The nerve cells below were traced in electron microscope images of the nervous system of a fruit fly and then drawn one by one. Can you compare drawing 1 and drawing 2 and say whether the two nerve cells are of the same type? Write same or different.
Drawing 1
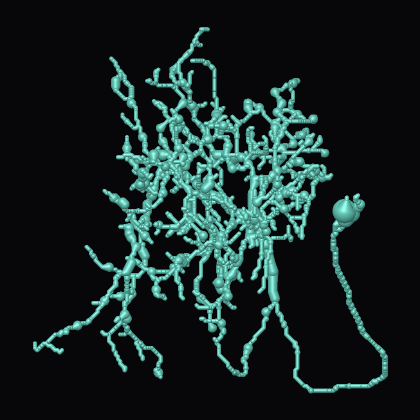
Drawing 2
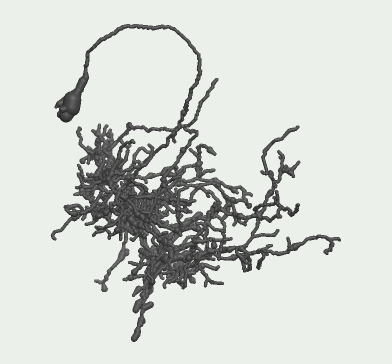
same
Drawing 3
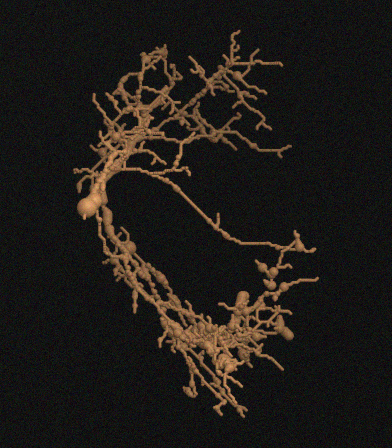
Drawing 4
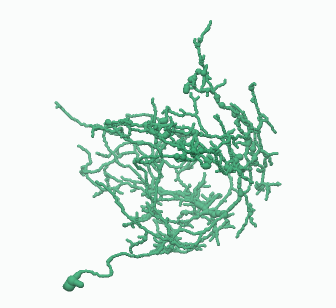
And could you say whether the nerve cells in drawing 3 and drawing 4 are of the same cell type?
same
